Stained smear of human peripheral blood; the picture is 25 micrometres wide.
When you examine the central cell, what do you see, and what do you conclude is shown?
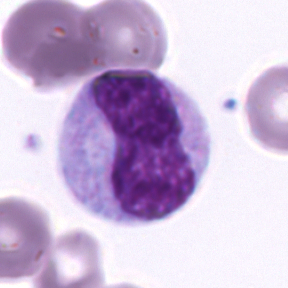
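Checked in turn, the nucleus is kidney-shaped, its indentation facing left. The chromatin is dark purple, clumped and mottled. The cytoplasm is pale greyish blue and holds fine, faint lilac granules. The cell measures about 14 micrometres across. The cell is a metamyelocyte.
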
